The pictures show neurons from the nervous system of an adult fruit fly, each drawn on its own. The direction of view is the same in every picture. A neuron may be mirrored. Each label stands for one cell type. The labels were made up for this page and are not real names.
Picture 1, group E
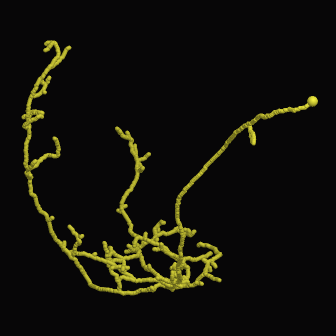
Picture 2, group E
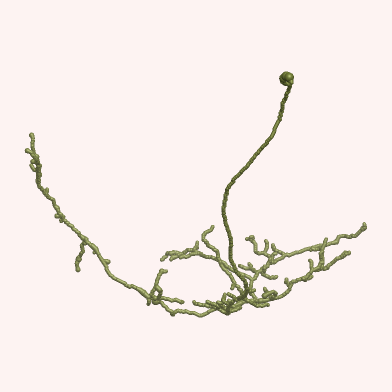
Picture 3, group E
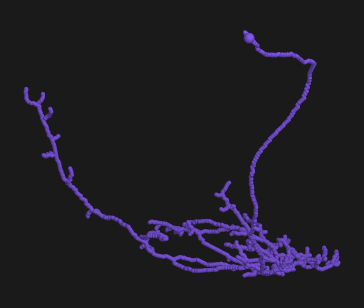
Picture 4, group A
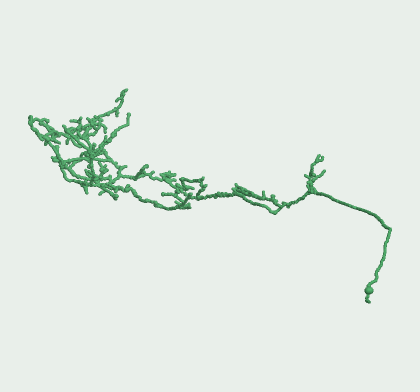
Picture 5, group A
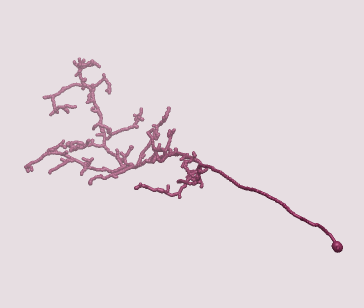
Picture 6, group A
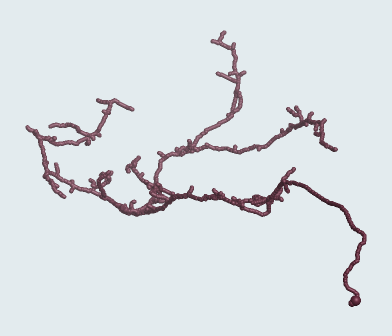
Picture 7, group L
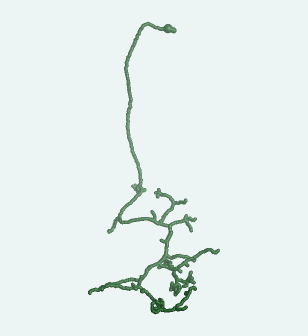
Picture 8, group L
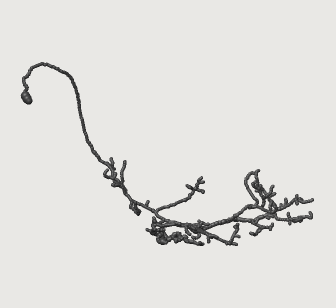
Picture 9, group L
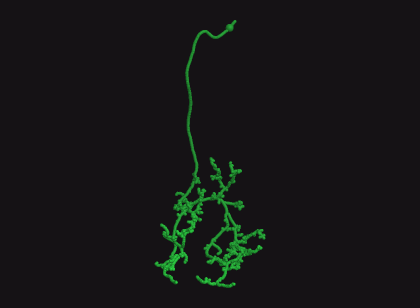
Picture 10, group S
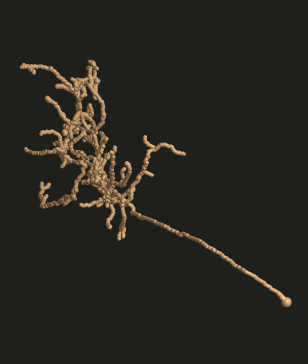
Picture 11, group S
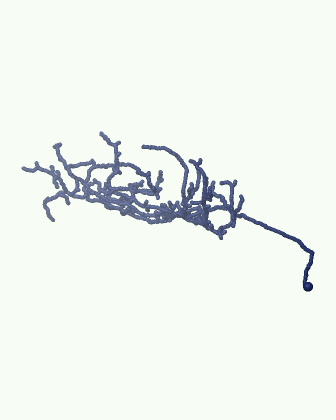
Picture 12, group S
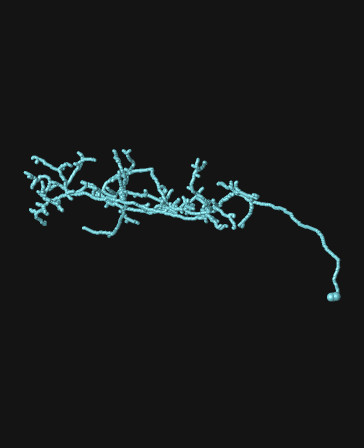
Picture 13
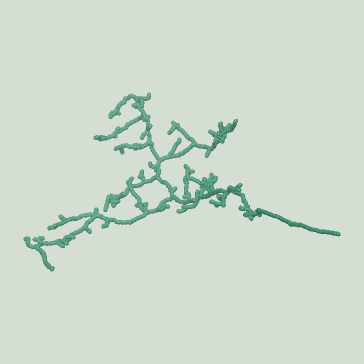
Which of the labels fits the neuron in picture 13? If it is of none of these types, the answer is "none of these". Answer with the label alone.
group A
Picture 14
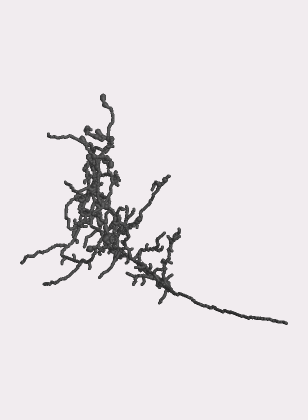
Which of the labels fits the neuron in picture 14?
group S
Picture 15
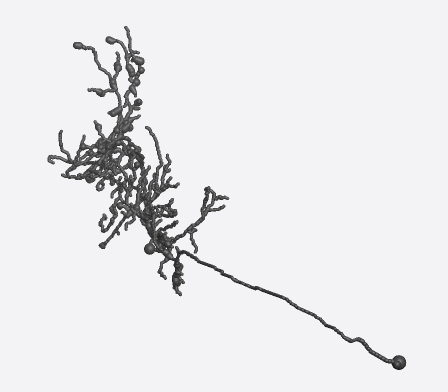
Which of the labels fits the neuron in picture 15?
group S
